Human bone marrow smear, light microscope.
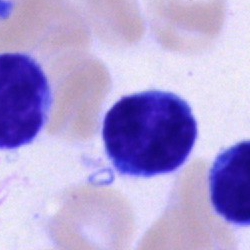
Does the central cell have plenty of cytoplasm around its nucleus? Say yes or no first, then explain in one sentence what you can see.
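No. Only a scant thin rim of cytoplasm is visible.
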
